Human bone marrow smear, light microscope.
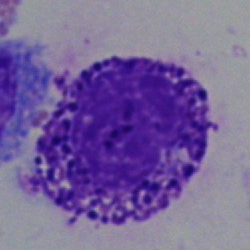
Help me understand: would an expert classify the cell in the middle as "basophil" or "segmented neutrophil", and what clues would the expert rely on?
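Basophil, not a segmented neutrophil. The granules settle it: coarse, dark purple-black, crowding the cell's edge.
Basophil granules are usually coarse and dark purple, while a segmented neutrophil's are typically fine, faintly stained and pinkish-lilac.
Here they ring the deep, fairly even purple nucleus rather than covering it evenly, with small clear spaces between them, mostly along the lower edge.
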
